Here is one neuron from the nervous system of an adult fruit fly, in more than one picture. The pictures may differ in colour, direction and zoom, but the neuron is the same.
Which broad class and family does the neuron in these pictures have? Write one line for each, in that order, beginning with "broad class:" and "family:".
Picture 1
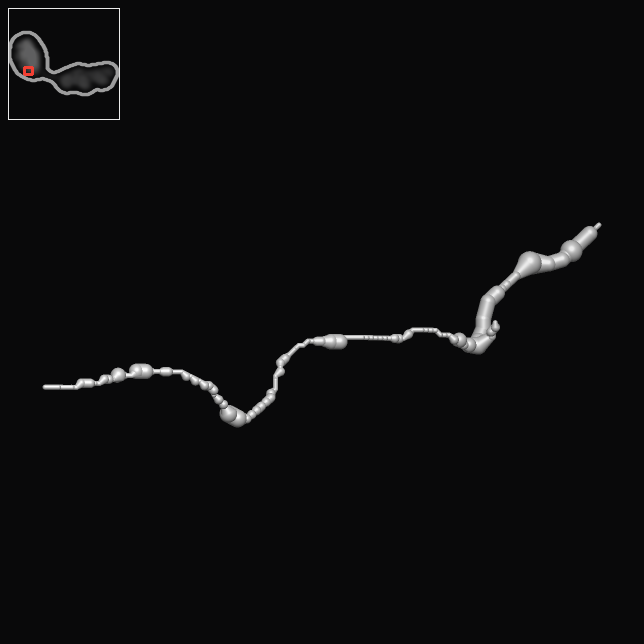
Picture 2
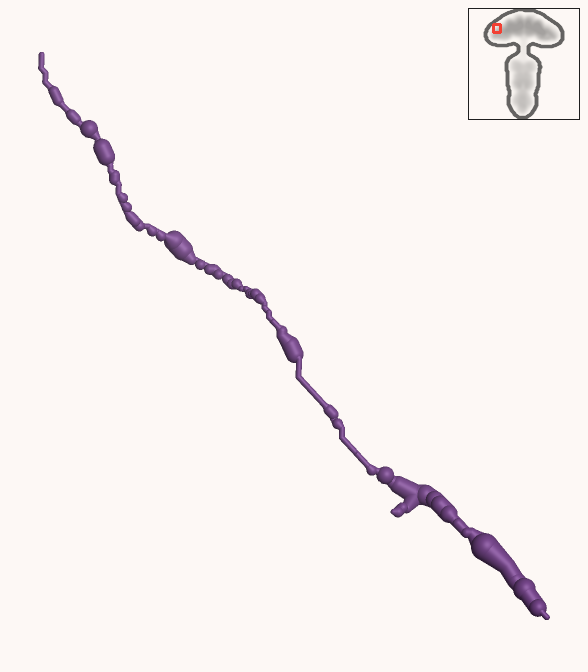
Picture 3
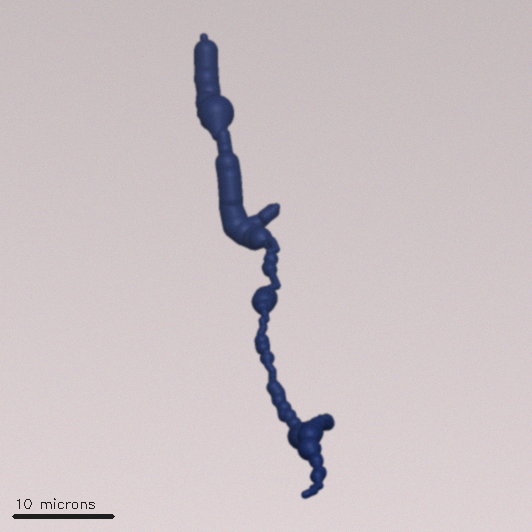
broad class: photoreceptor or other optic-lobe sensory neuron
family: class visual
